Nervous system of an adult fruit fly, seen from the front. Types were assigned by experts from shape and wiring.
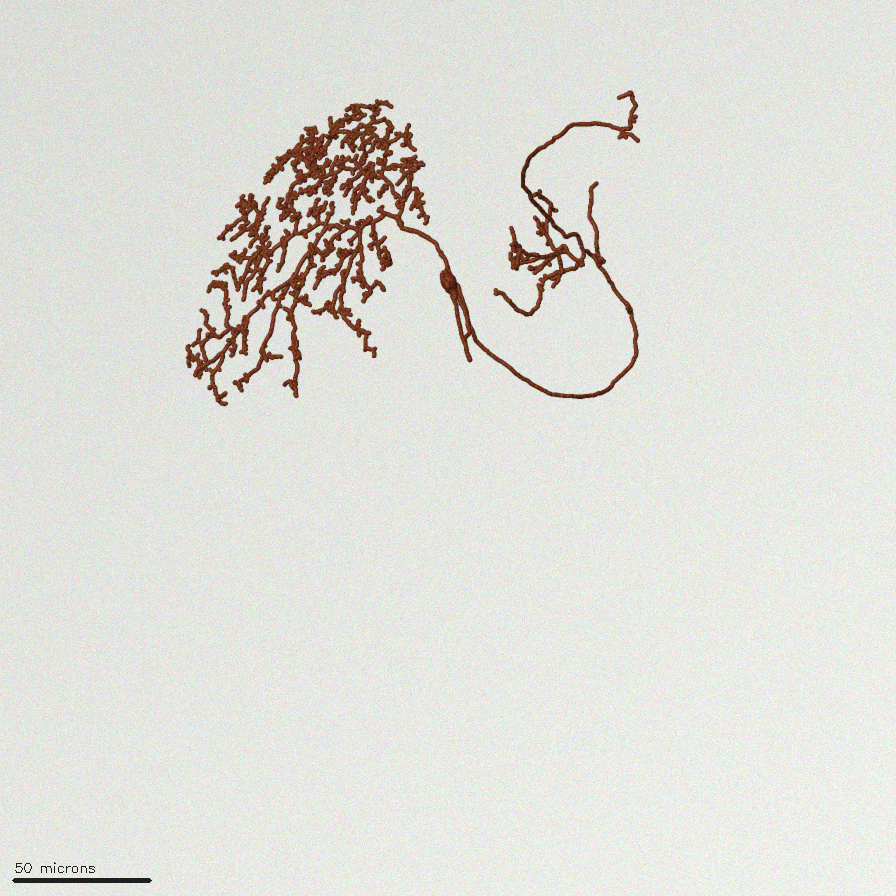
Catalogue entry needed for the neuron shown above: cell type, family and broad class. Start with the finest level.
MeVP62; MeVP; visual projection neuron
